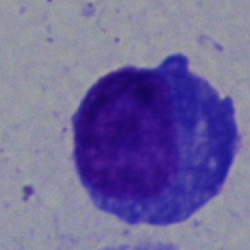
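Plasma cell: the nucleus here lies off-centre, toward the left side of the cell, and the cytoplasm stains a deep blue. To the right of the nucleus, I notice, that cytoplasm has a paler patch. There is also a small rounded bleb projecting from the top edge of the cell.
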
